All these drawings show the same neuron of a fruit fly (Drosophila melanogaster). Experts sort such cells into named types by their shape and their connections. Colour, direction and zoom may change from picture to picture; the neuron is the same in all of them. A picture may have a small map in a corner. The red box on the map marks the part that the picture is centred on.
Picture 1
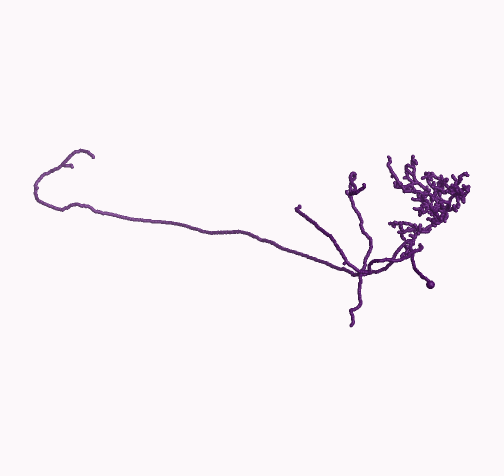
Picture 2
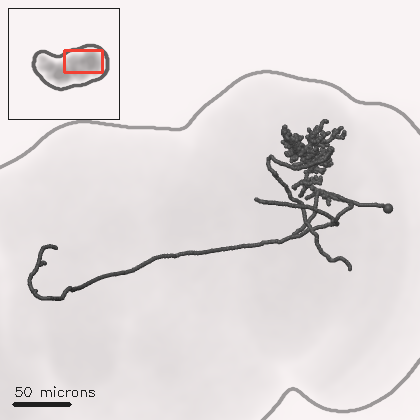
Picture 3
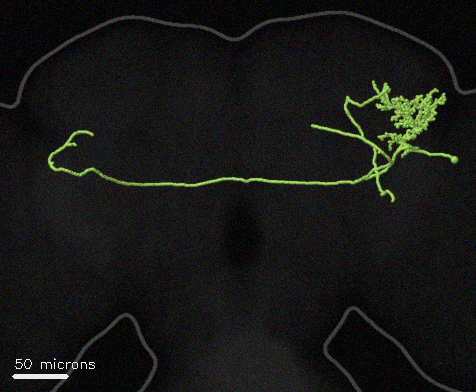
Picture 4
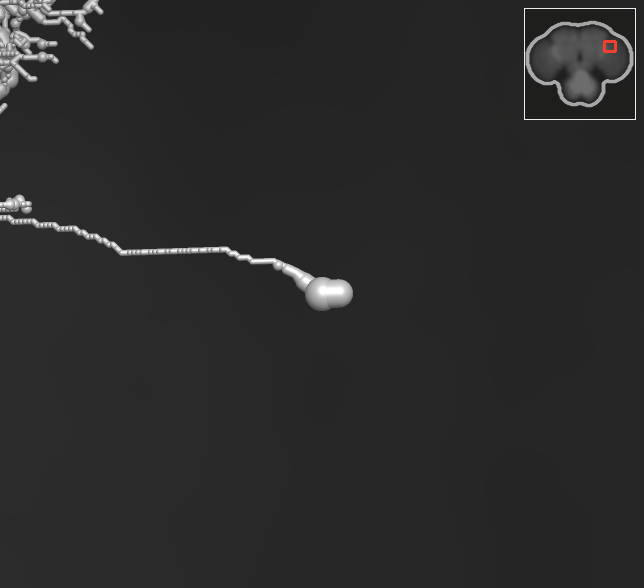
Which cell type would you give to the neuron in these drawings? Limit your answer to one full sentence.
The cell type LHAV2g2_b is the type of this neuron.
